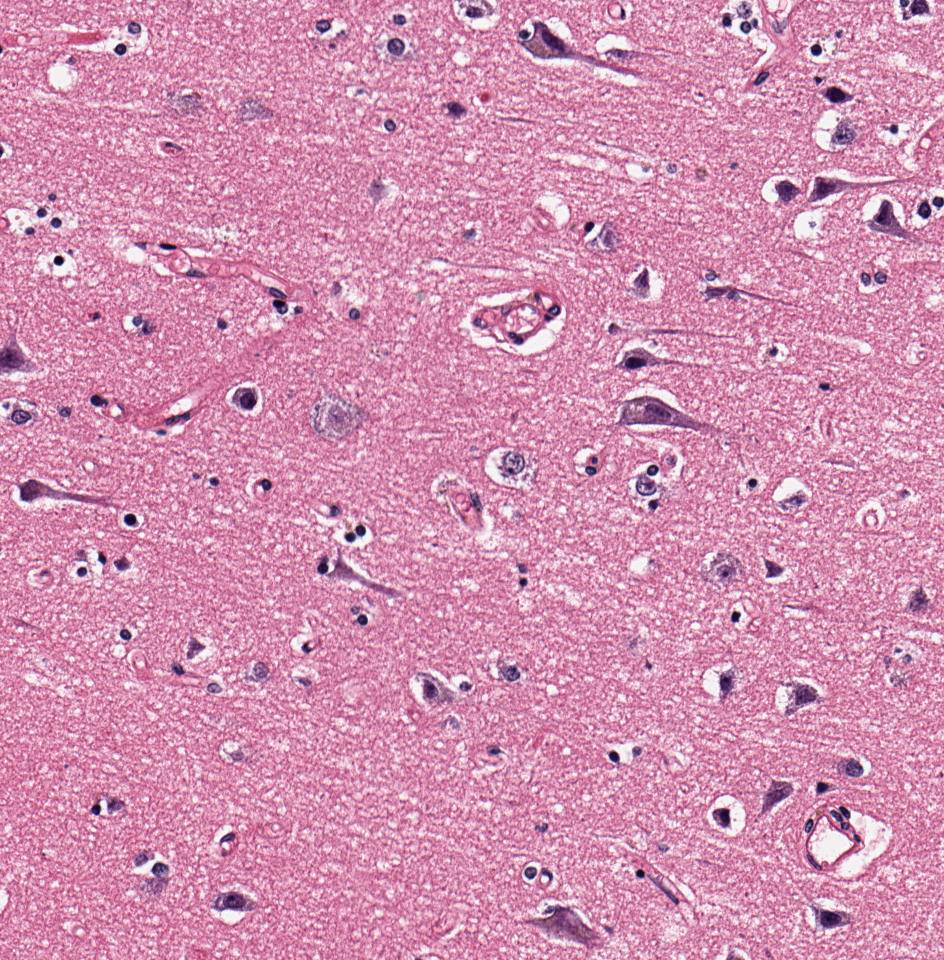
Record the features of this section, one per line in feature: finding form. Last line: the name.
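Background: pink, fibrillary; cells scattered singly.
Epithelium and glands: none in field.
Neurons: pyramidal, triangular bodies, tapering processes; throughout, clearest on right.
Neuropil: finely vacuolated, many tiny clear holes.
Fat cells: absent.
Tissue: cerebral cortex.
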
